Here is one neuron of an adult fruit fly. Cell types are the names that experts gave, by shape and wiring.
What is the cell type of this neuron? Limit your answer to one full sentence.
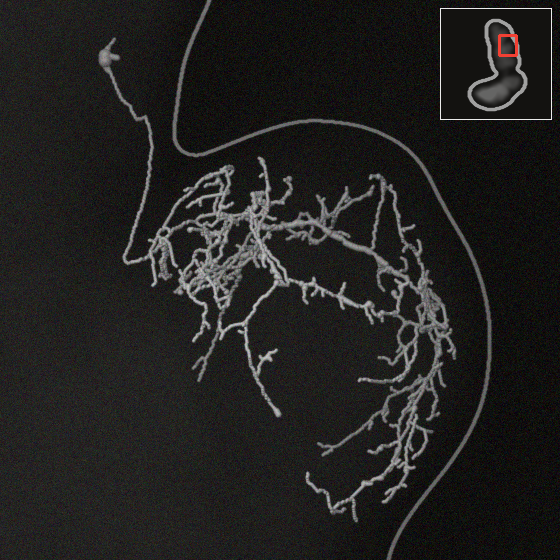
The cell type for the neuron is IN03A071.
